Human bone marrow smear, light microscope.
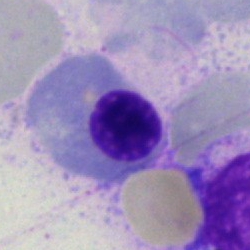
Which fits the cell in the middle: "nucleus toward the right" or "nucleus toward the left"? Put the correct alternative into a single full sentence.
Most of the cytoplasm lies to the left of the nucleus.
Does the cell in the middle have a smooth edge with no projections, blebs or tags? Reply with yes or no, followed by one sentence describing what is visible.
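Yes. The cell edge is smooth, without surface projections.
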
